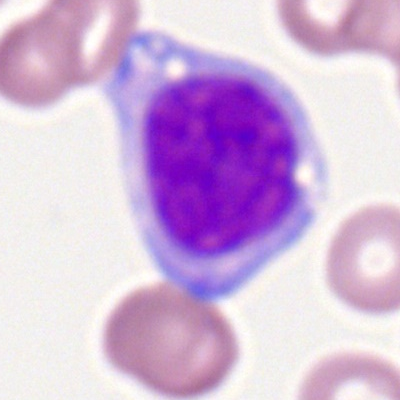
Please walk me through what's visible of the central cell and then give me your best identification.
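Purple, patchy chromatin shows darker clumps among paler areas. The nucleus occupies most of the cell, leaving a moderate rim of pale blue cytoplasm. This cytoplasm is a deeper blue at the cell's outer edge than beside the nucleus. Two small clear spots lie at the margin of the nucleus. The central cell is a monocyte.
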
